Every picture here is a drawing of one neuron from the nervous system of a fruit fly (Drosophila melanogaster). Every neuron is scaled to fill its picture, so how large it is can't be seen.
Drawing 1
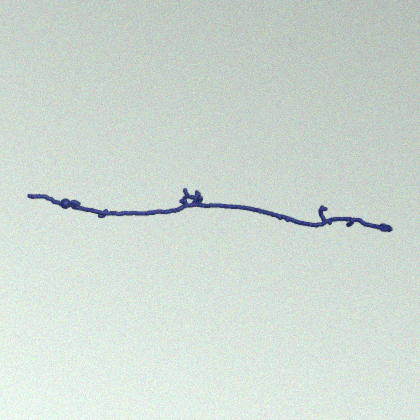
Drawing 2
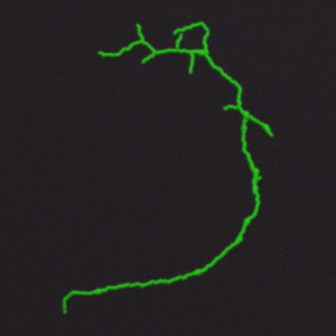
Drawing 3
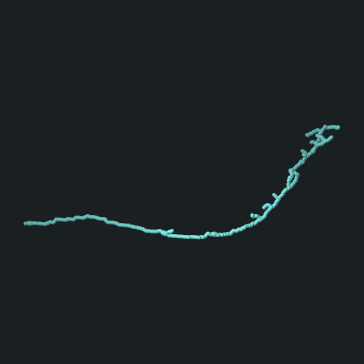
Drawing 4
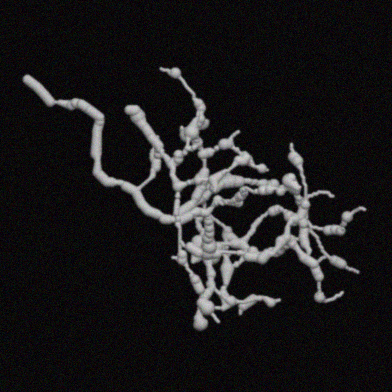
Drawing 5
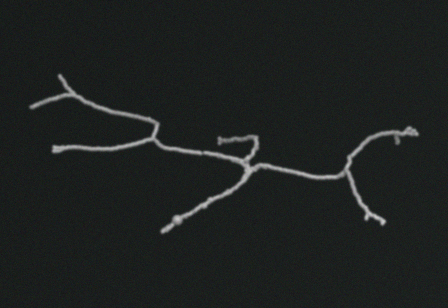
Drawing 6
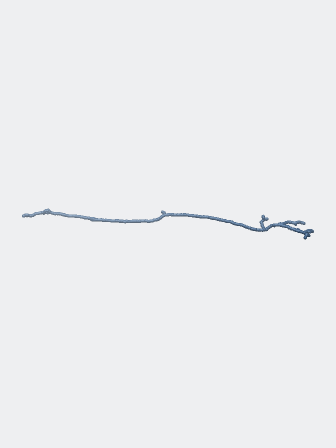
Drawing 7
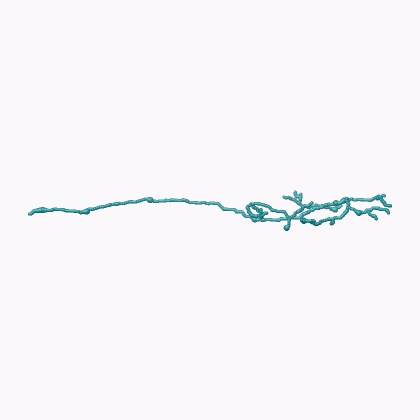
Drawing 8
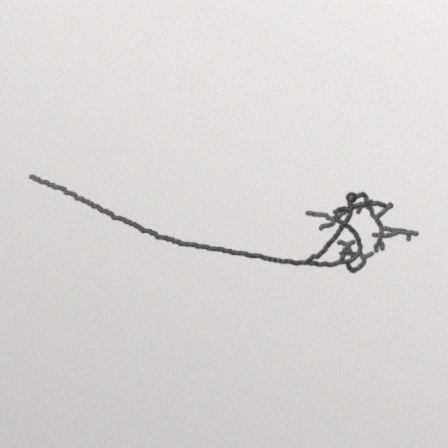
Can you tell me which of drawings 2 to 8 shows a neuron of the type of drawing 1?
6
